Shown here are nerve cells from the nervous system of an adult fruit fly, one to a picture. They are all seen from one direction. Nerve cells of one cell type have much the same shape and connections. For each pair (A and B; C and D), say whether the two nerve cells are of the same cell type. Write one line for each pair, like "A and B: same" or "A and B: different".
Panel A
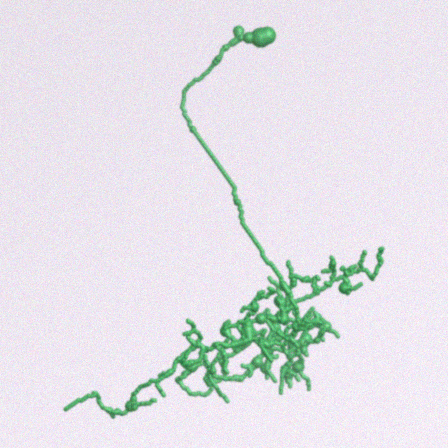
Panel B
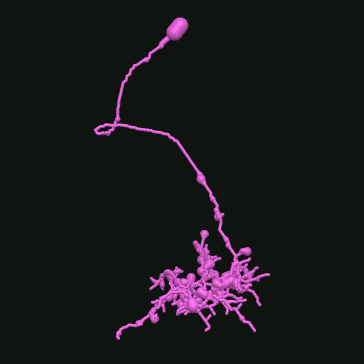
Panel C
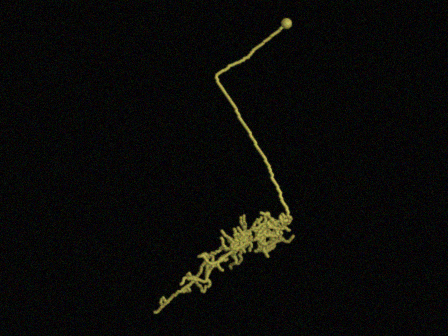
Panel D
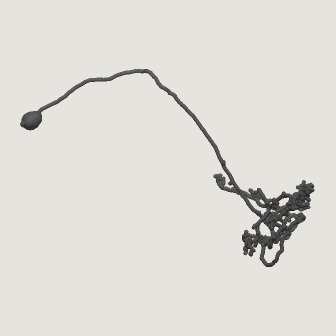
A and B: same
C and D: different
